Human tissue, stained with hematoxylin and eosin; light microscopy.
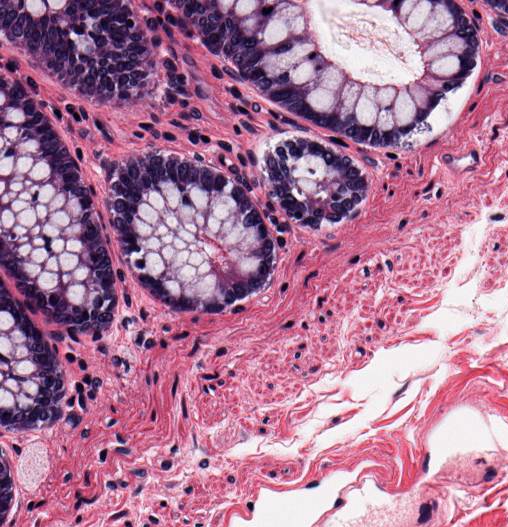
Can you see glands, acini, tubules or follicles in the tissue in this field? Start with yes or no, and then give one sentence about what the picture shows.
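Yes. Glandular profiles fill the upper and left parts of the field, while pink stroma with clear spaces fills the lower right.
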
